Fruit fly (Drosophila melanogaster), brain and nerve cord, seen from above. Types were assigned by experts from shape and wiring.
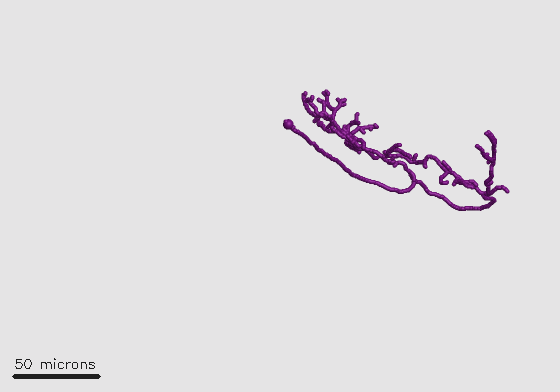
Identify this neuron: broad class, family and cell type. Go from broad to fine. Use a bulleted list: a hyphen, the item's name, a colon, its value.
- broad class: central-brain intrinsic neuron
- family: hemilineage LHl4_posterior
- cell type: PLP115_a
